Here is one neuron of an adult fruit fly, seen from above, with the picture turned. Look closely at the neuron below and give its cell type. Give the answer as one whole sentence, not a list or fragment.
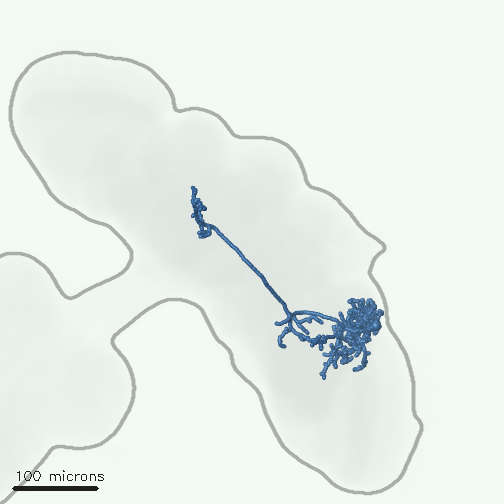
As for cell type, this neuron is AVLP725m.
